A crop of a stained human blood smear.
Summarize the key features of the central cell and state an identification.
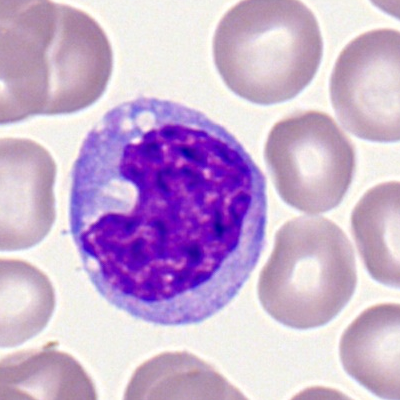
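Start with the outline, which is oval and smooth. Now look at the nucleus: there is a deep notch on its left side. At the upper left of the cytoplasm you can find a few small clear vacuoles, and there are no coarse granules. This is a monocyte.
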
